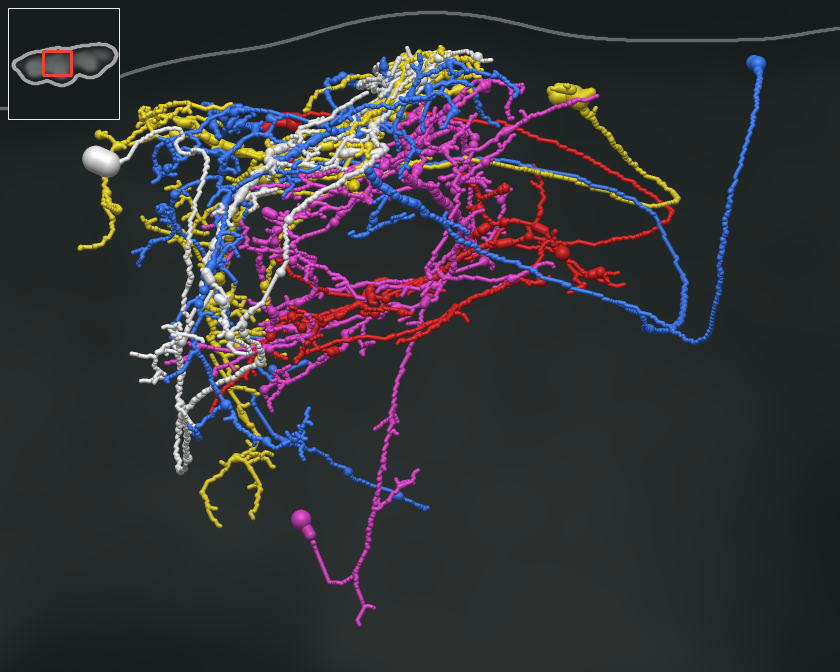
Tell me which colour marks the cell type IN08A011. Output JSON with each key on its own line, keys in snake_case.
{
 "colour": "magenta"
}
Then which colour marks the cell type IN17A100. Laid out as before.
{
 "colour": "white"
}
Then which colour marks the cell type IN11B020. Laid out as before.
{
 "colour": "red"
}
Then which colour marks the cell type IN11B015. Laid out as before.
{
 "colour": "yellow"
}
